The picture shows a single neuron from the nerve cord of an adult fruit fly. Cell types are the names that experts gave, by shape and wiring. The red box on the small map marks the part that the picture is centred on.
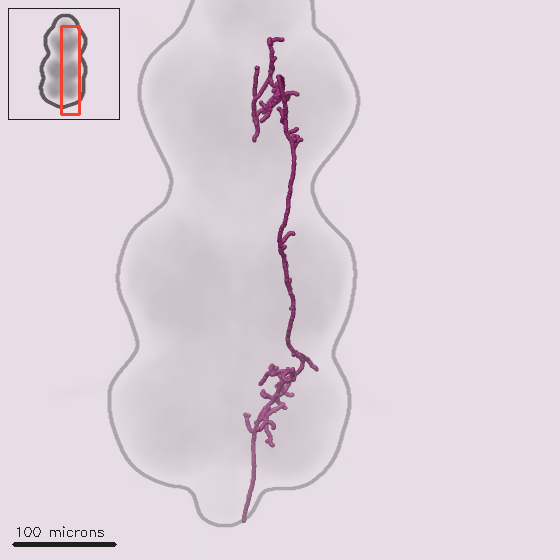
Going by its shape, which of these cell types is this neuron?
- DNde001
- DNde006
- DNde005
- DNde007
DNde005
